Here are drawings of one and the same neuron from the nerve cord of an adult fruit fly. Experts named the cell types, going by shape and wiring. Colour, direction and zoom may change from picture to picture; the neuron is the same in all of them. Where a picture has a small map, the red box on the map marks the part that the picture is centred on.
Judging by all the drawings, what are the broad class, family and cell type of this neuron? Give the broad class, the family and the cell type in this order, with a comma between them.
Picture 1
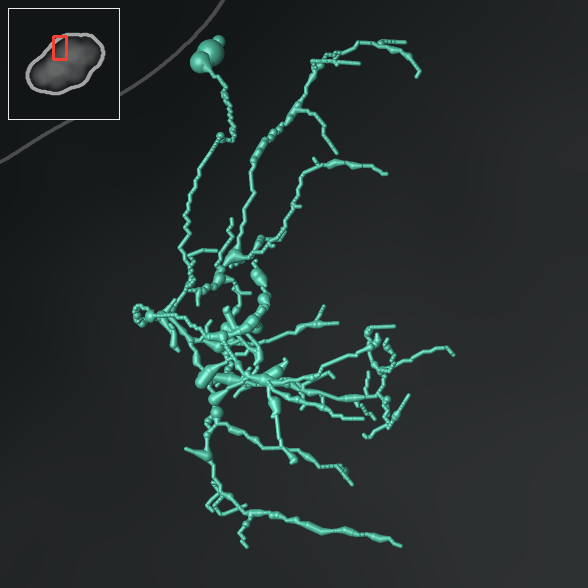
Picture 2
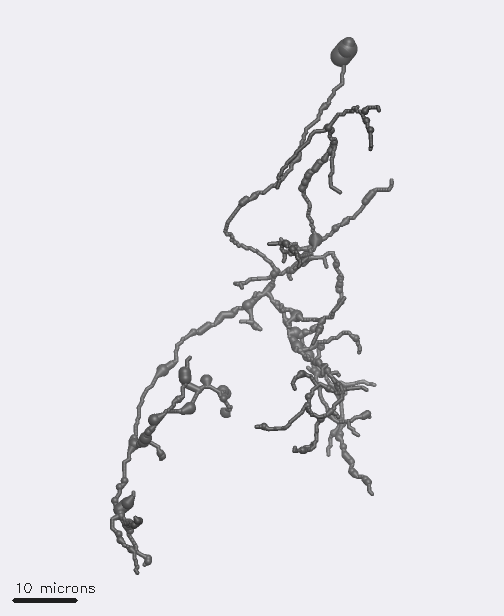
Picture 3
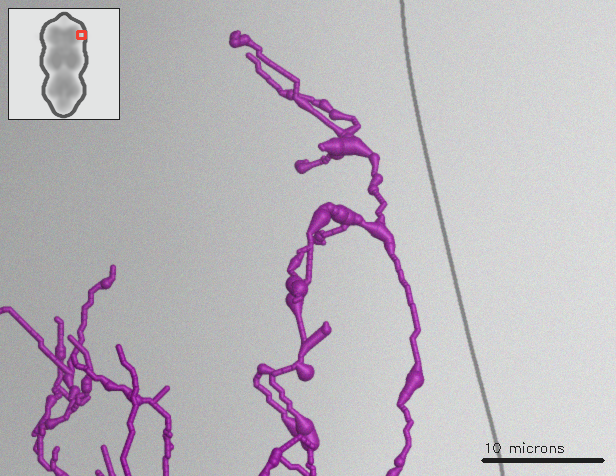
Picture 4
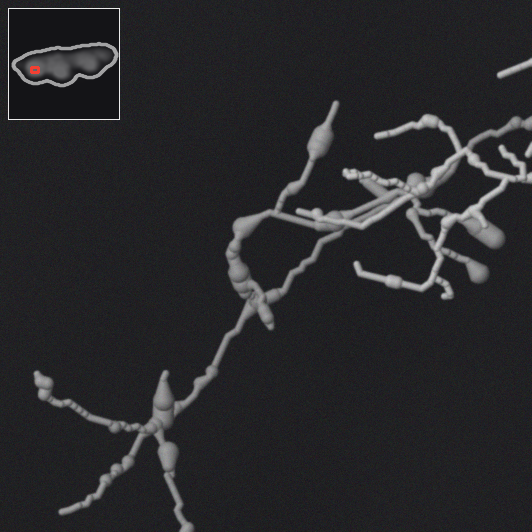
nerve-cord intrinsic neuron, hemilineage 19A, IN19A102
